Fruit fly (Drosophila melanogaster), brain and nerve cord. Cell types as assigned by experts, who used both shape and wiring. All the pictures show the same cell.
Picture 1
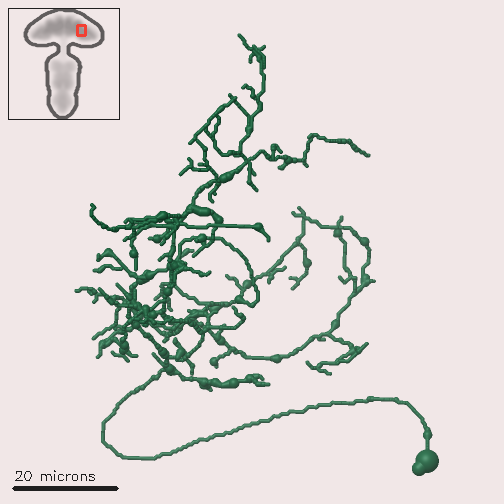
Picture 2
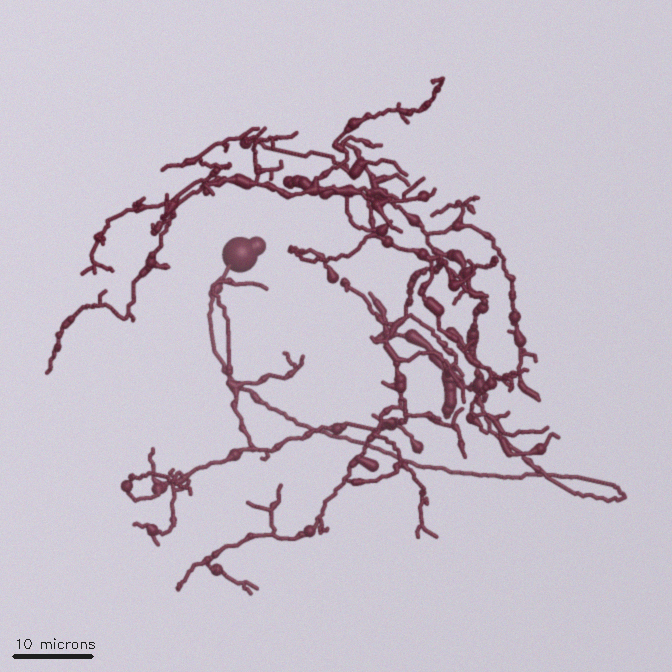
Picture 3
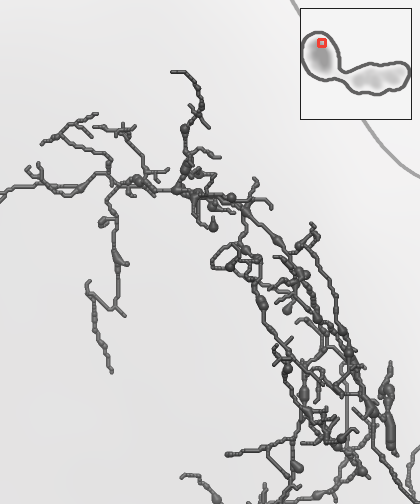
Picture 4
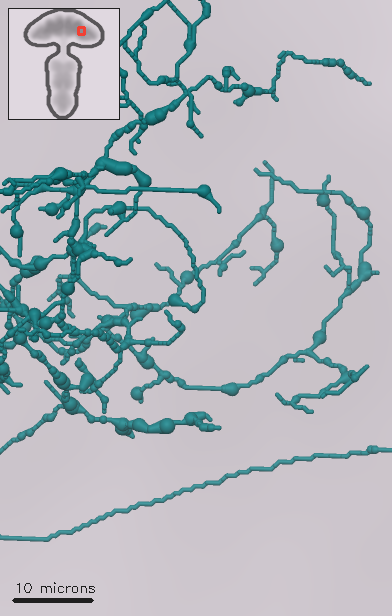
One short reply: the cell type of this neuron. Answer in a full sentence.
The cell type is CB2904.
